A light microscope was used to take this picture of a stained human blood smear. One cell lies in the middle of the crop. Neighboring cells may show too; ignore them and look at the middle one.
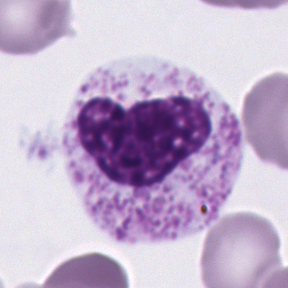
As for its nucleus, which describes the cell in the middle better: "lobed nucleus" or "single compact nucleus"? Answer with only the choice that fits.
Lobed nucleus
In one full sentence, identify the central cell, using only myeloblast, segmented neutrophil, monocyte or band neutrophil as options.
In this smear crop, the middle cell is a segmented neutrophil.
